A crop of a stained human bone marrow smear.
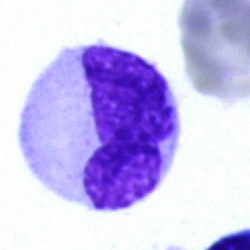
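Band neutrophil, the cell in the middle of this stained human bone marrow smear. As I see it, the outline is round and smooth. The nucleus is pinched partway down into an upper lobe and a lower lobe, and it lies against the right side of the cell, so most of the cytoplasm is left on the left. That cytoplasm is plentiful and pale lilac-blue.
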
